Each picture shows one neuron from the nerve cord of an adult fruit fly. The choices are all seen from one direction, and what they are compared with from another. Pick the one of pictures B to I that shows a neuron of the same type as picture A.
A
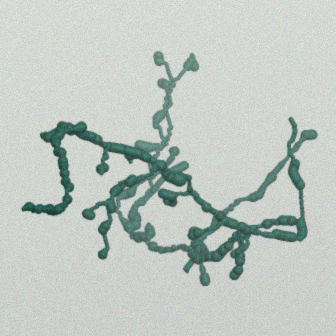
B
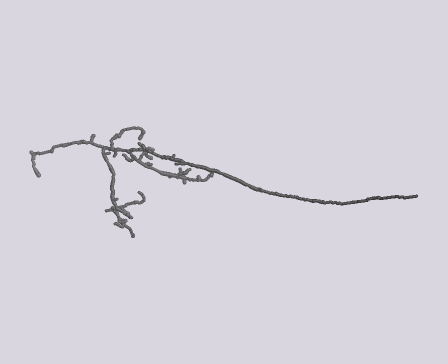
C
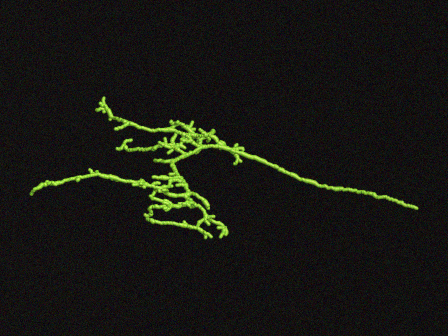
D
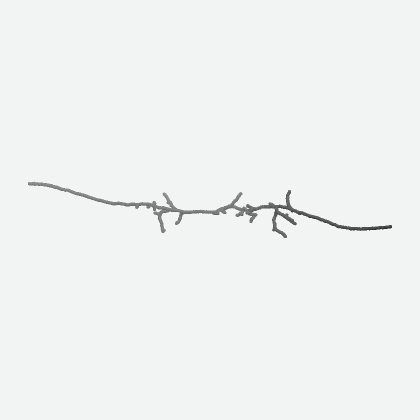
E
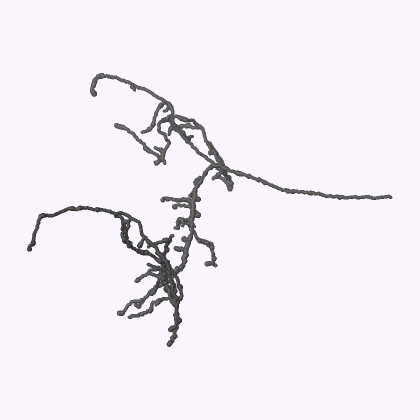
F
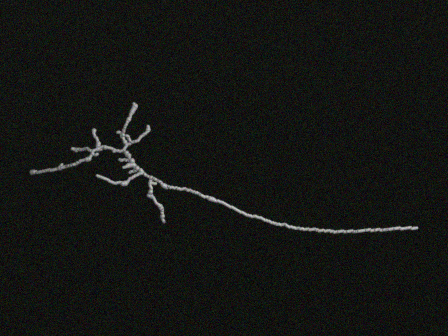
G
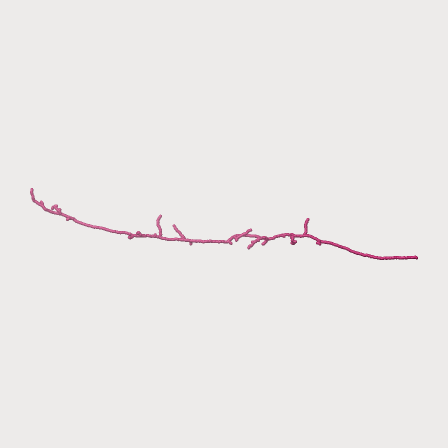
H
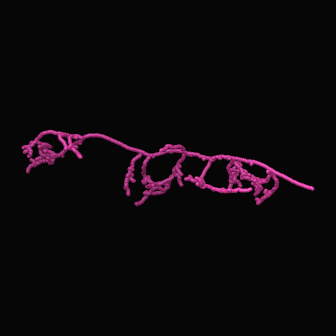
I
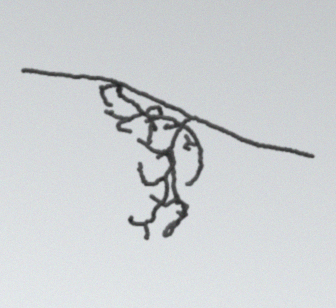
G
